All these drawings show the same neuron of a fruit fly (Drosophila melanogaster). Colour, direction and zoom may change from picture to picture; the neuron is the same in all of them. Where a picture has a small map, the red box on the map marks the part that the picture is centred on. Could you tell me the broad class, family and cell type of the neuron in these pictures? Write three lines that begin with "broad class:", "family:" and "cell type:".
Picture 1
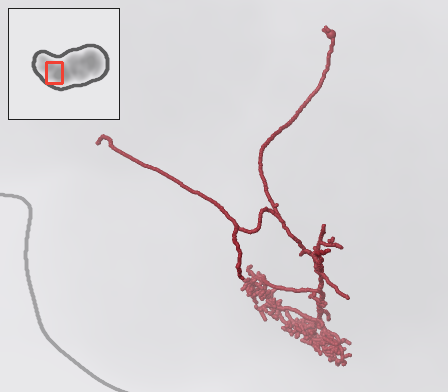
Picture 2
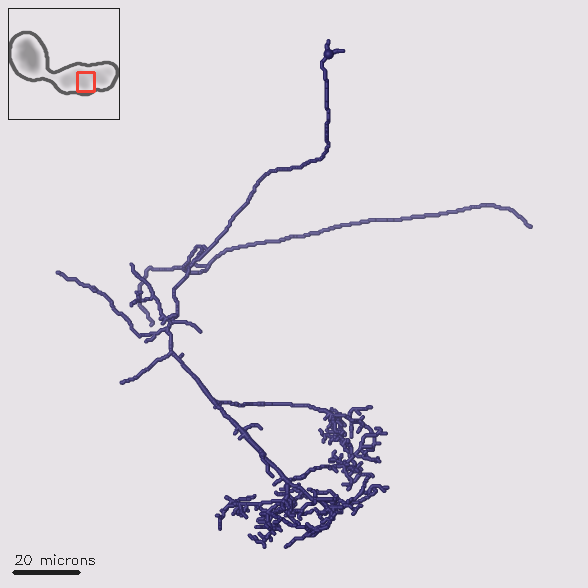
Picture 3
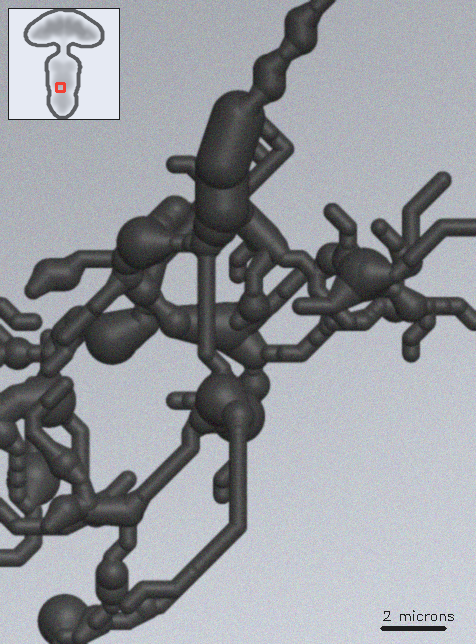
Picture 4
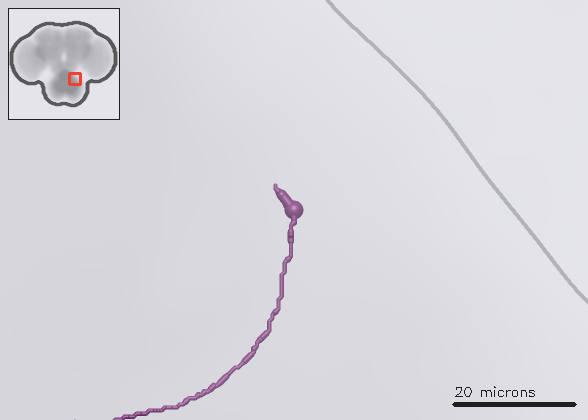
broad class: nerve-cord intrinsic neuron
family: hemilineage 23B
cell type: IN23B039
